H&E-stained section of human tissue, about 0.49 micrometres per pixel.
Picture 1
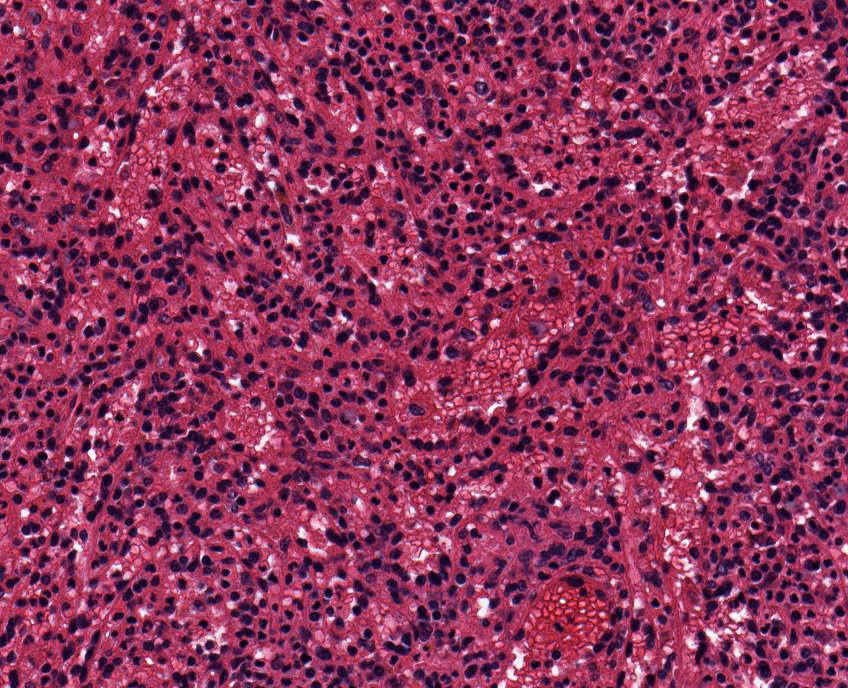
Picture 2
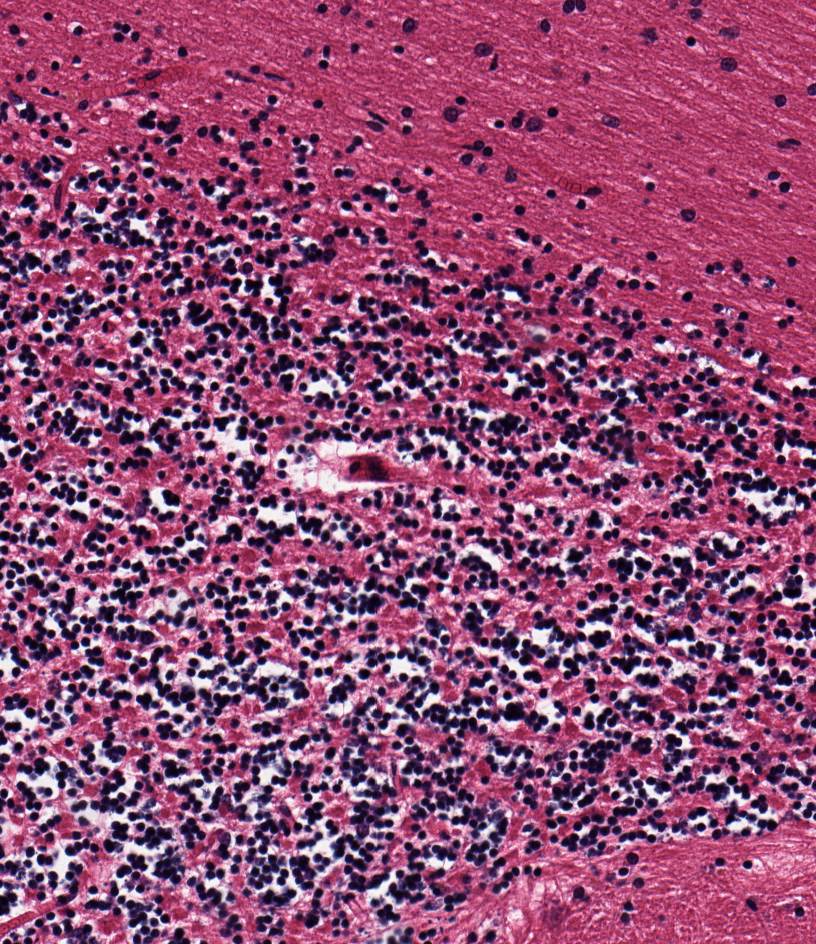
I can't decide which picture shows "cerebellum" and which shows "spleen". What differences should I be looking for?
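Spleen, picture 1; cerebellum, picture 2. Spleen: small round dark nuclei with scant cytoplasm, consistent with lymphocytes, spread evenly over the whole field; elongated spindle-shaped nuclei among them form thin streaks. One round vessel packed with red blood cells near bottom centre. No fat cells. Cerebellum: dense layer of small, round, dark nuclei with very little visible cytoplasm, filling most of the field from the left edge and lower part upward. Upper right: pale pink, sparsely cellular fibrillary layer with only scattered small round nuclei.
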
